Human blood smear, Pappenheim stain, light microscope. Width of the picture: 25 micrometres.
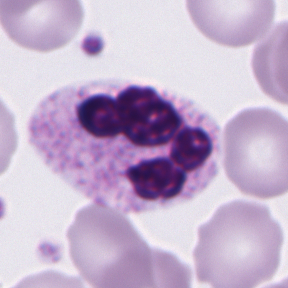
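Segmented neutrophil, central cell of a stained peripheral blood smear. No nucleoli visible in the nucleus. Cytoplasm pale pinkish-lilac, with fine pink-violet granules scattered evenly throughout. No cytoplasmic vacuoles.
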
